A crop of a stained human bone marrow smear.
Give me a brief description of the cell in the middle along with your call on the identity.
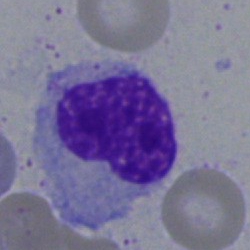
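Starting with the outline, it is irregular, with a ragged, uneven cytoplasmic edge. Next, the nucleus sits off-centre, toward the upper right of the cell. Its chromatin is dark purple and clumped, with small paler spots scattered through it. Last, the cytoplasm is plentiful and pale greyish blue. This cell is a monocyte.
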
